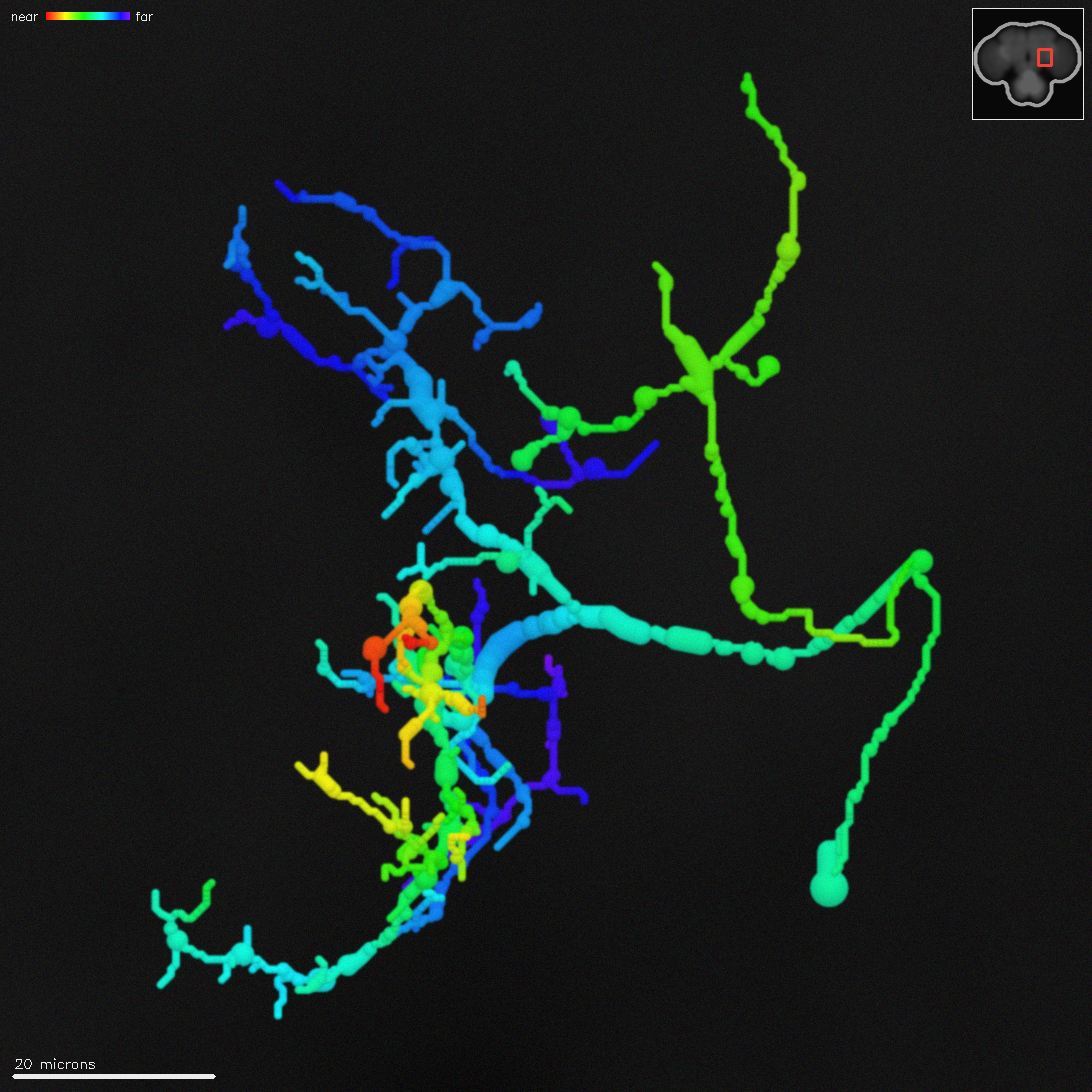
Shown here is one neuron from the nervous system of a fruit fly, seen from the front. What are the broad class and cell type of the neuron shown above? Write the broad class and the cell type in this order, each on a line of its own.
central-brain intrinsic neuron
CB3201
